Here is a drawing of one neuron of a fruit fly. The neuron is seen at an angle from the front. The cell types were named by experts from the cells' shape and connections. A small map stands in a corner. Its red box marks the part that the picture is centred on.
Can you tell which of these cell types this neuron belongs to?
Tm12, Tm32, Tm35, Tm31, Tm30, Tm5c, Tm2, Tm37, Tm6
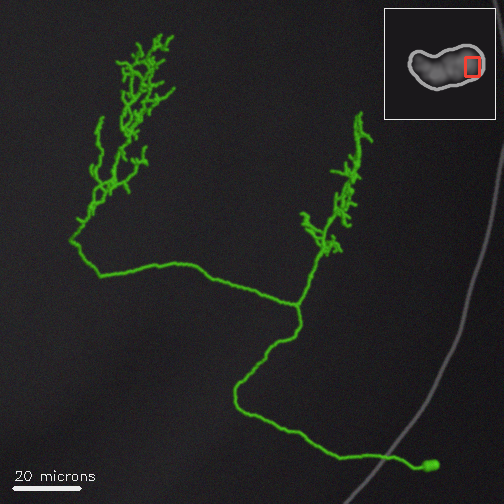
Tm30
